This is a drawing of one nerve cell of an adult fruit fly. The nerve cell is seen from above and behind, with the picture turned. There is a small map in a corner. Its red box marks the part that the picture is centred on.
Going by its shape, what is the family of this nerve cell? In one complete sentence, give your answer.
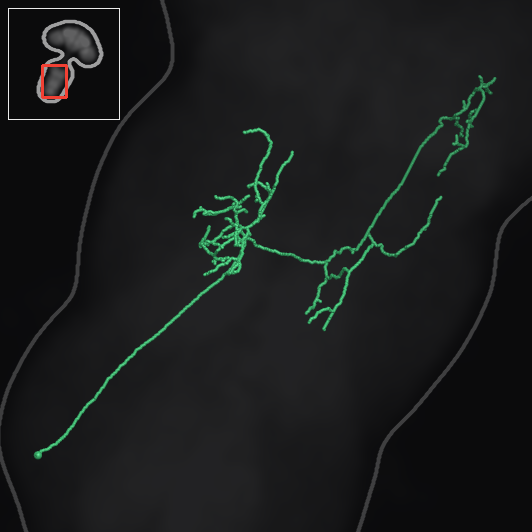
It is family hemilineage 07B that this nerve cell belongs to.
